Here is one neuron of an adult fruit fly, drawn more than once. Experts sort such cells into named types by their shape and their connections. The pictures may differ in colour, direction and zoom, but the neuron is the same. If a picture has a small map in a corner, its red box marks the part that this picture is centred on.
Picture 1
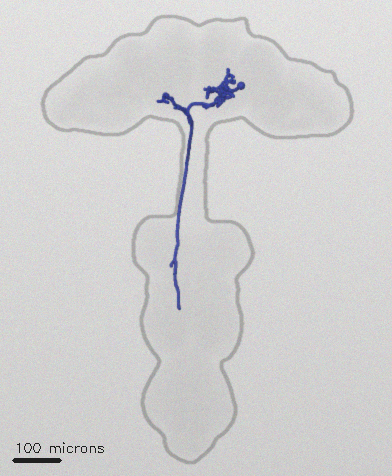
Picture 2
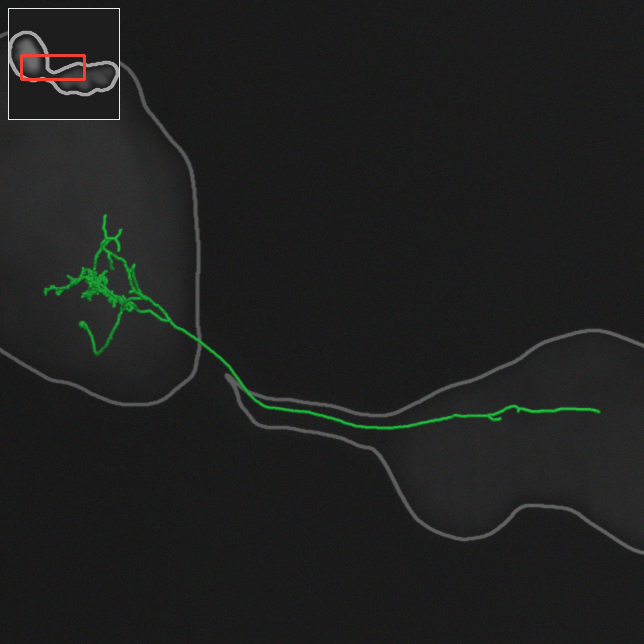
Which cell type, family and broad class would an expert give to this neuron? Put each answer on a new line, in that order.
DNge111
hemilineage LB7
descending neuron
